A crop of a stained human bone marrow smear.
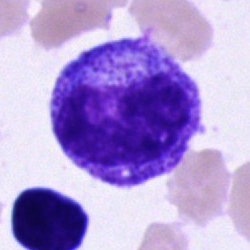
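Promyelocyte, central cell, stained human bone marrow smear. Nucleus fills most of the cell, lying toward its lower part. Fine purple granules speckle the cytoplasm. Upper part of the cell paler than the rest. Small clear spot in the cytoplasm near the bottom edge.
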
